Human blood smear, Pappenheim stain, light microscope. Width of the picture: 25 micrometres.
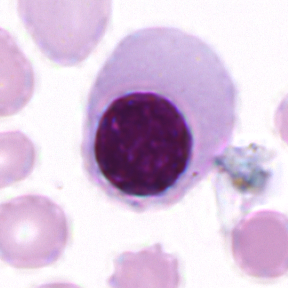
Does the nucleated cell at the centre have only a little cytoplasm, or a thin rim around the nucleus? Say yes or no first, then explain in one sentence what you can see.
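No. The cytoplasm is abundant and pale lilac, with most of it lying above the nucleus.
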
